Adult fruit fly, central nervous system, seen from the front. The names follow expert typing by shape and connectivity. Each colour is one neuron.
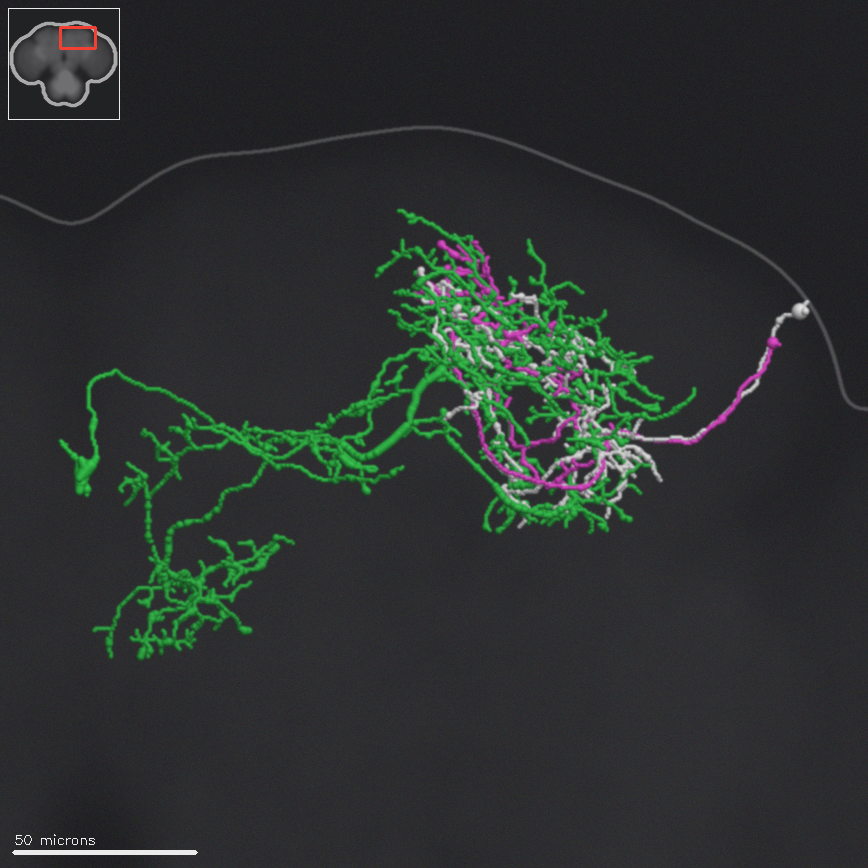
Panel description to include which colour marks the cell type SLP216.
green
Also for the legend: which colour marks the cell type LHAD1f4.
white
